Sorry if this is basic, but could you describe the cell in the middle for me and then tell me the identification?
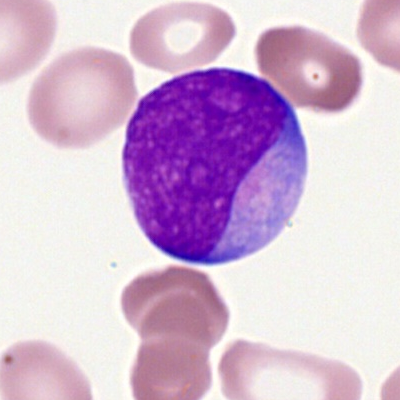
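The nucleus occupies most of the cell and is placed off-centre toward the left side. Pale blue cytoplasm forms a crescent along the right side of the cell. The cell is a myeloblast.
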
